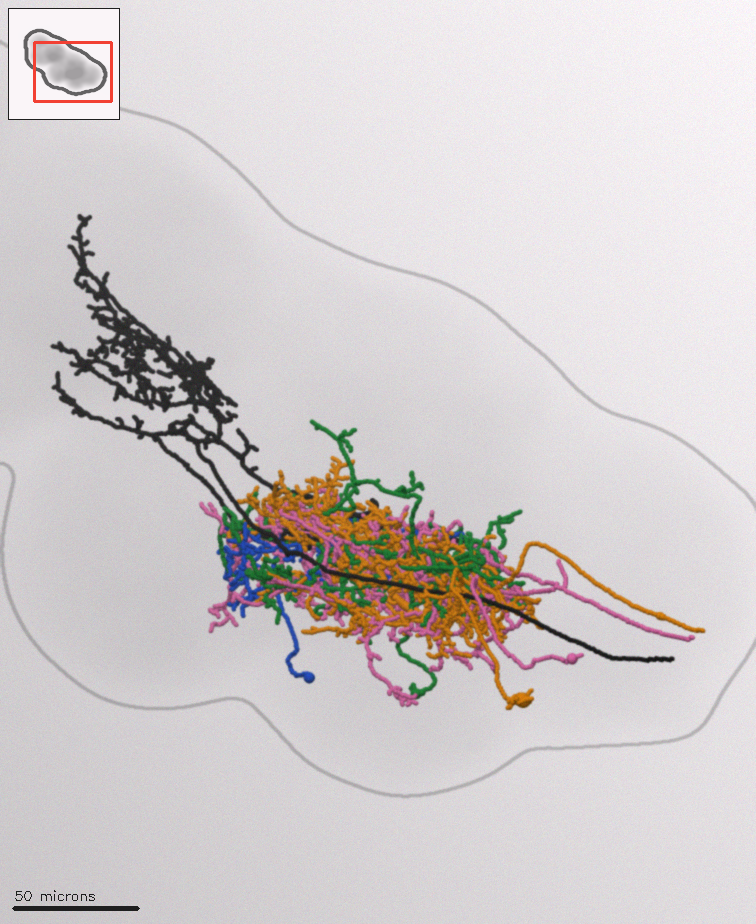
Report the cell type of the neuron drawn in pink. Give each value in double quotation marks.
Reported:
"AN08B032"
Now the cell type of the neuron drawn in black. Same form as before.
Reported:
"AN08B034"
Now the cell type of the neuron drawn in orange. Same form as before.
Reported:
"AN07B018"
